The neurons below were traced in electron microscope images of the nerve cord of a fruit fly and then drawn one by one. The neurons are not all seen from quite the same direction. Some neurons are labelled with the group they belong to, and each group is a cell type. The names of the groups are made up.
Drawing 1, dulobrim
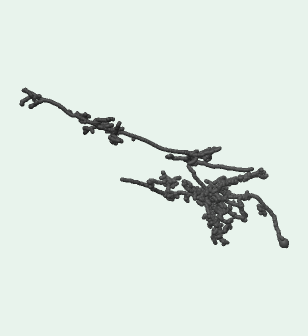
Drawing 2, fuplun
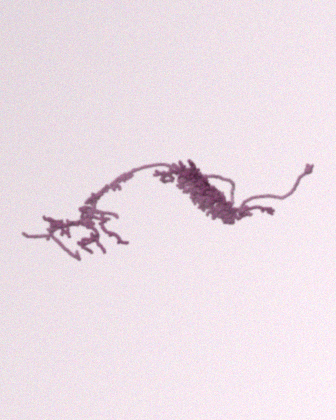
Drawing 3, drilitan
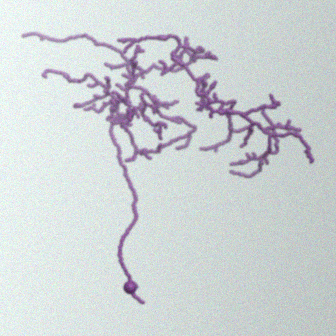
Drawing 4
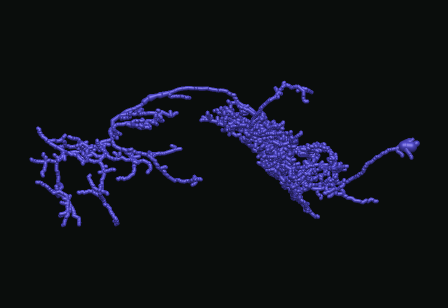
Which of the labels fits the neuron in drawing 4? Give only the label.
fuplun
